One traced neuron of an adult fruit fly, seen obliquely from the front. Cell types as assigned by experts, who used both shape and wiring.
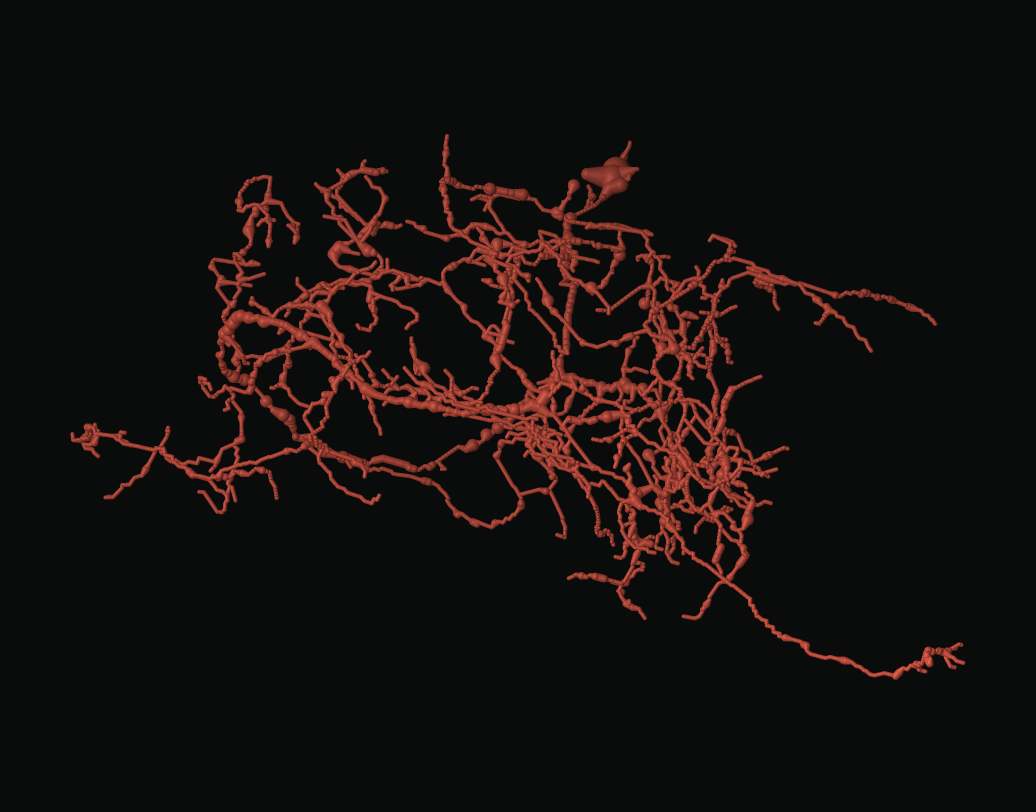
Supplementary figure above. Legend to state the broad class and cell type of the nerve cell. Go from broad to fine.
nerve-cord intrinsic neuron; INXXX415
